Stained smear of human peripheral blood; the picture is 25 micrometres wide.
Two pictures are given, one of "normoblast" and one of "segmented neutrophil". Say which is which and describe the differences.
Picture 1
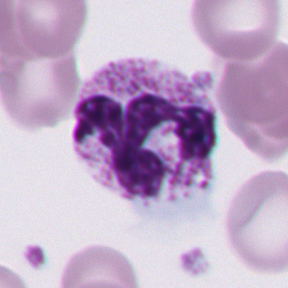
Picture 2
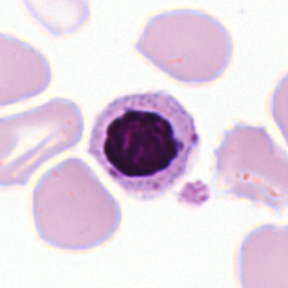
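Picture 1 shows a segmented neutrophil, and picture 2 a normoblast. The neutrophil's nucleus is divided into several lobes, whereas the normoblast's nucleus is round, about 6 micrometres across, with no notch or indentation. Both have dark, clumped chromatin: coarse and dark purple in the neutrophil, densely clumped in the normoblast.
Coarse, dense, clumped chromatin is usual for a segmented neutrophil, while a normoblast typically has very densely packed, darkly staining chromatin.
In the neutrophil, numerous pinkish-purple granules fill the cytoplasm right out to the cell edge, with almost colourless cytoplasm between them. The normoblast instead has a rim of pale lilac cytoplasm on all sides of the nucleus, holding only a few fine, scattered purple granules.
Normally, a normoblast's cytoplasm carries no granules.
The normoblast's edge shows small fine bumps rather than a smooth line.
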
